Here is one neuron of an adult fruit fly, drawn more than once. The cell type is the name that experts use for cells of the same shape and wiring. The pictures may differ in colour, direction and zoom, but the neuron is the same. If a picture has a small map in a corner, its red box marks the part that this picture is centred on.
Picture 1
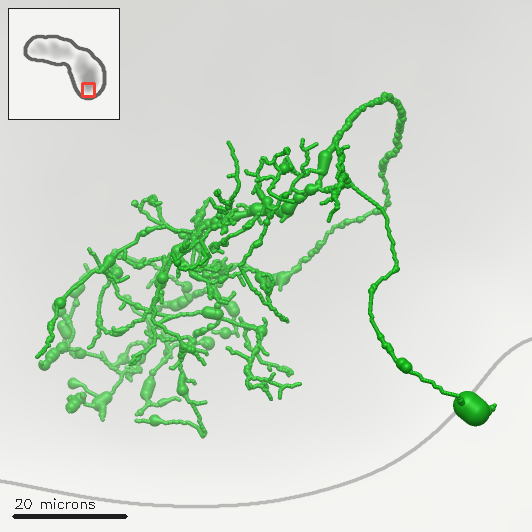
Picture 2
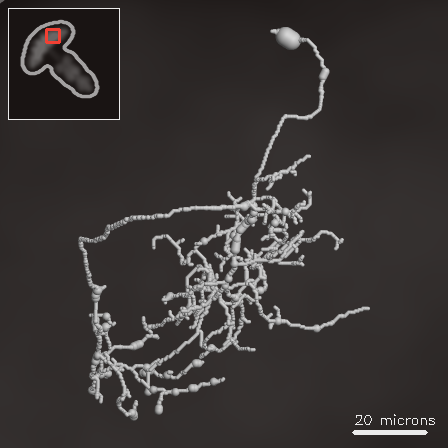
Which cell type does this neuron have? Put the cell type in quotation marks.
"LHAD1i2_b"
